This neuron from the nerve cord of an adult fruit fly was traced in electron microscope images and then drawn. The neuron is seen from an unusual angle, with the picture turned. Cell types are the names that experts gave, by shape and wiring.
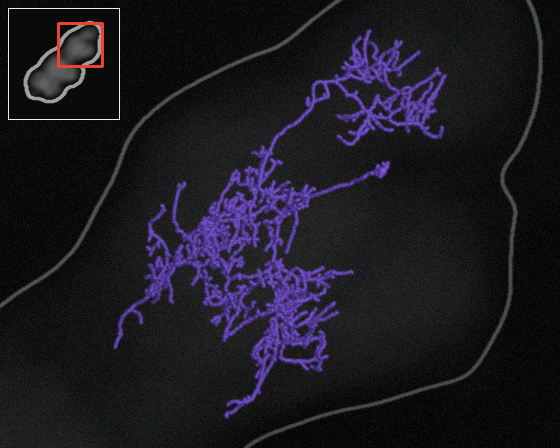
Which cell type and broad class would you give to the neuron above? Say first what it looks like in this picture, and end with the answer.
Dozens of branch ends can be seen. In this view it is about as wide as it is tall. It is of cell type INXXX111. It is a nerve-cord intrinsic neuron.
